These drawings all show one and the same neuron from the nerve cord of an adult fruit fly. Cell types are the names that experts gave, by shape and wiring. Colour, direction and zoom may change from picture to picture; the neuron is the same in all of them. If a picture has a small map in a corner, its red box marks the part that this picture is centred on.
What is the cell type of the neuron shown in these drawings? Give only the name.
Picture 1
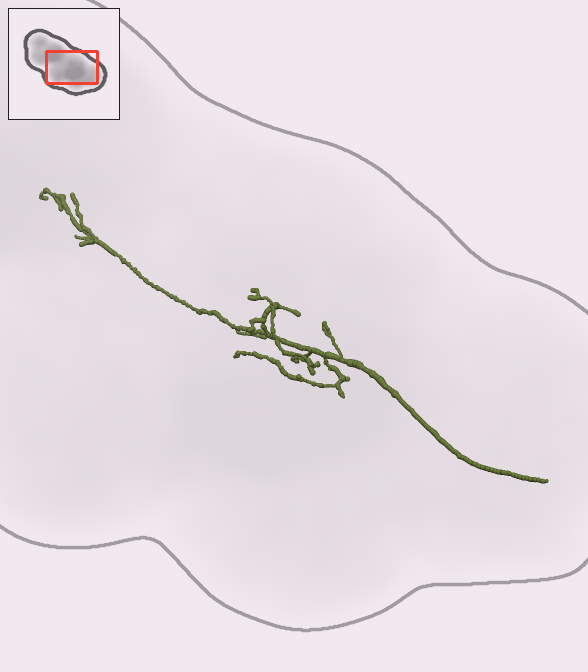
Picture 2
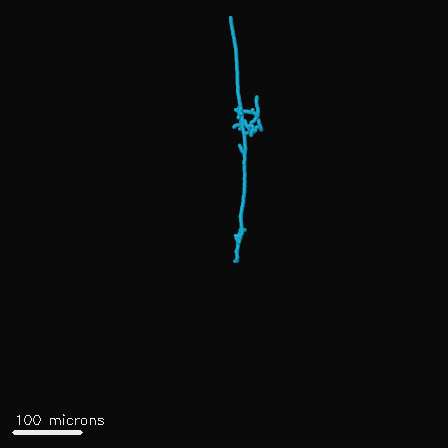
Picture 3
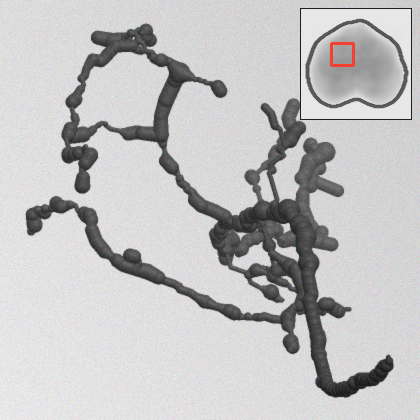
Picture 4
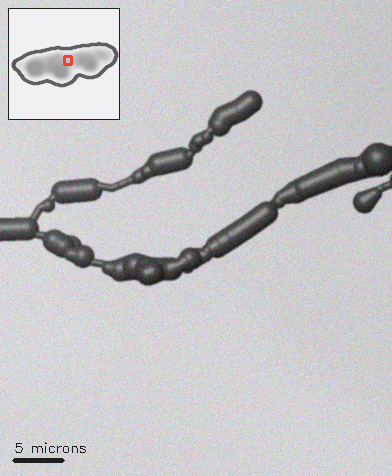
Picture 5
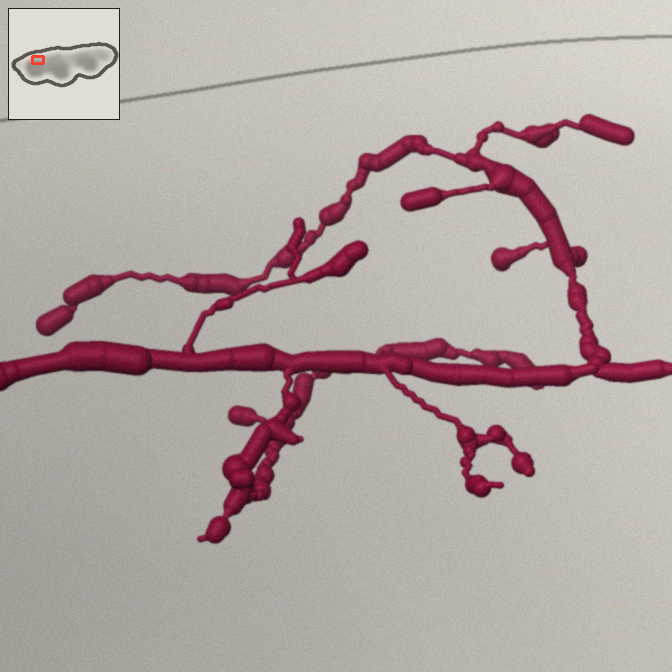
DNx02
